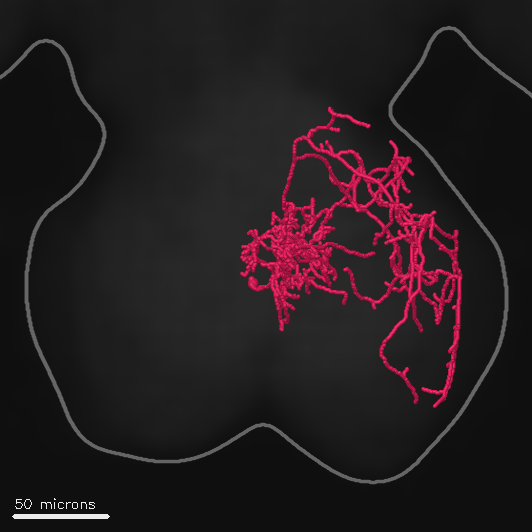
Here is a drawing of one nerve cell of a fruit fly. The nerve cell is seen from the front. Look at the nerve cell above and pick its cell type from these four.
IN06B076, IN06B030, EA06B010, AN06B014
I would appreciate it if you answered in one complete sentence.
The nerve cell here falls under cell type IN06B030.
